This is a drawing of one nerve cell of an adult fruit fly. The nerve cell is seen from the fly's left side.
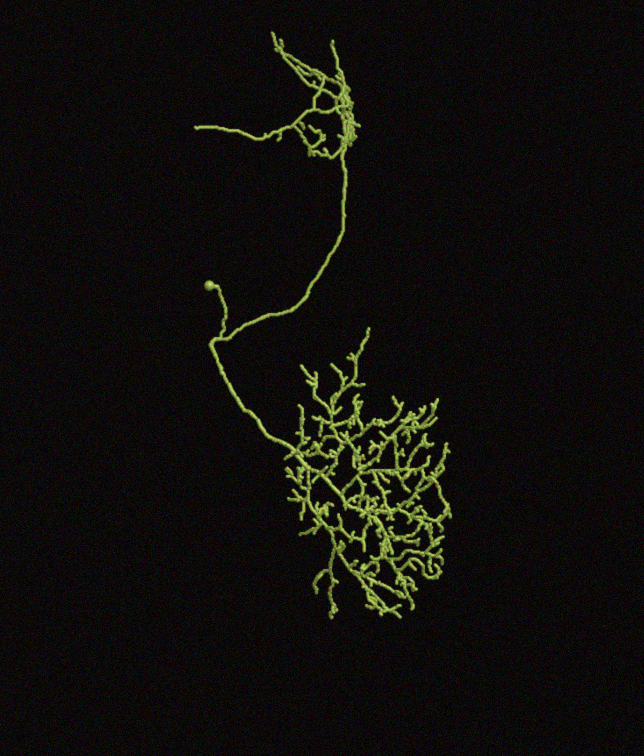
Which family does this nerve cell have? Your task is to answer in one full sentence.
Family MeVP is assigned to this nerve cell.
